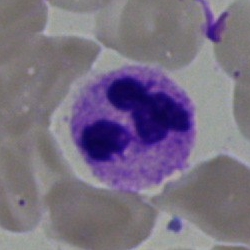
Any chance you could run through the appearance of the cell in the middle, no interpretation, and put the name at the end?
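Three separate lobes make up the nucleus, and no nucleoli are visible within it. Fine, small purplish granules fill the cytoplasm. No vacuoles are present in the cytoplasm. This cell is a segmented neutrophil.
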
